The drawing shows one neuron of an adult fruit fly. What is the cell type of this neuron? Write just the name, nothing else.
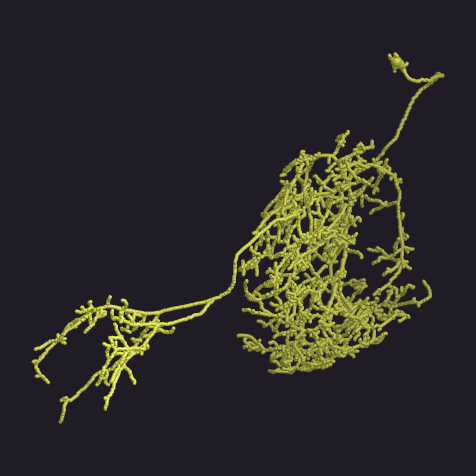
IN17A007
